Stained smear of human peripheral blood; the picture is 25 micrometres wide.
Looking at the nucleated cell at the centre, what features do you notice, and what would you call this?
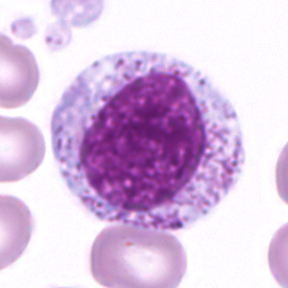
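First point, the outline: round and smooth. Next, the chromatin: deep purple and coarsely clumped, with no distinct nucleoli in the nucleus. Last, the cytoplasm: fine dark purple granules scattered throughout. The cell is a myelocyte.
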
